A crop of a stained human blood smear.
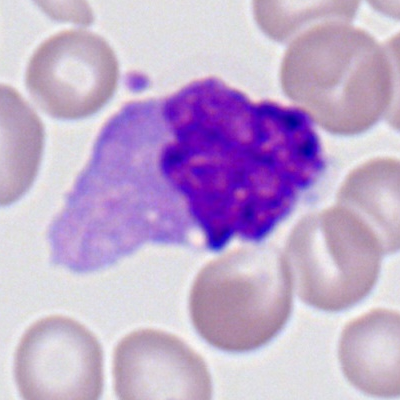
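Monocyte, the cell in the middle of this stained blood smear. Notice that its outline is irregular rather than round. Look at the nucleus: it is one irregular mass, not split into separate lobes. The cytoplasm is plentiful and a pale lilac-blue. Scan it slowly and you will find no large or coarse granules.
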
